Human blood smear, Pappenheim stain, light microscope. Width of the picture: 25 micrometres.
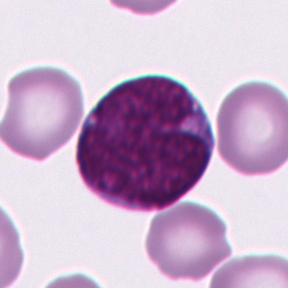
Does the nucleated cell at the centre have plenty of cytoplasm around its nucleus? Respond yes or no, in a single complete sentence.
No, what surrounds the nucleus is just a narrow rim of cytoplasm.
